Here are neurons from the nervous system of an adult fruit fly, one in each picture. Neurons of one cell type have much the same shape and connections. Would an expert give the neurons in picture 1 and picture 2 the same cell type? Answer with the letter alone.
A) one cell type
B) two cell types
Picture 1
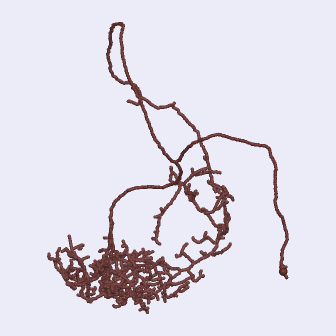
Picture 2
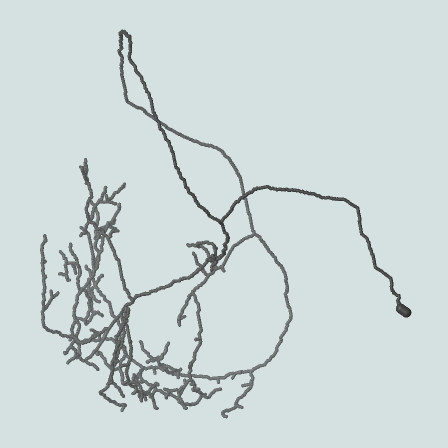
B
